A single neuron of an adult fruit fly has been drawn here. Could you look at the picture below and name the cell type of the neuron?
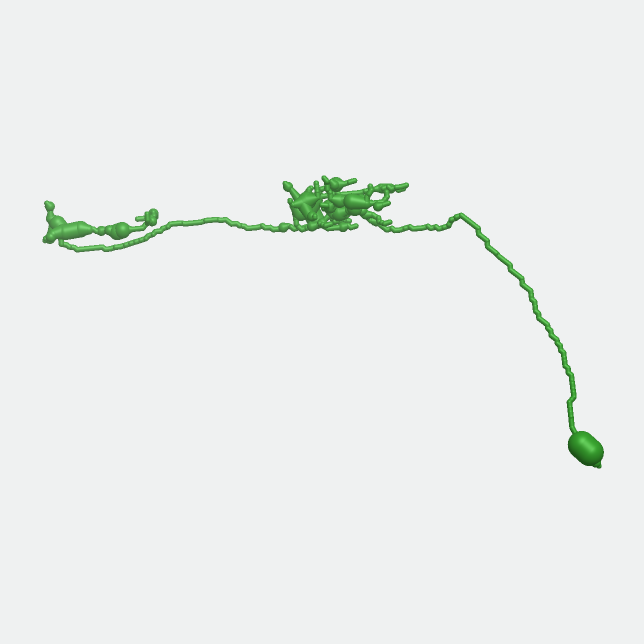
Mi9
